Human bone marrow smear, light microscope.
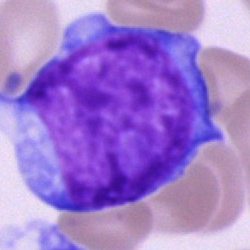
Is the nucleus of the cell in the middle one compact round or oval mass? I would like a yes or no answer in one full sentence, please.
Yes, what the nucleus forms is a compact round or oval shape.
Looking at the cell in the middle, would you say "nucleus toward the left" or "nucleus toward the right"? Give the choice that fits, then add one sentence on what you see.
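Nucleus toward the right. The cytoplasm is widest on the left side of the nucleus.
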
